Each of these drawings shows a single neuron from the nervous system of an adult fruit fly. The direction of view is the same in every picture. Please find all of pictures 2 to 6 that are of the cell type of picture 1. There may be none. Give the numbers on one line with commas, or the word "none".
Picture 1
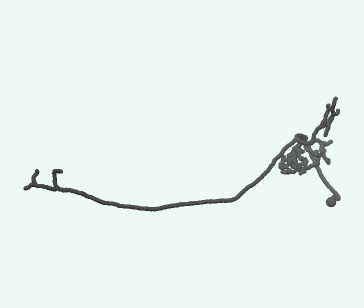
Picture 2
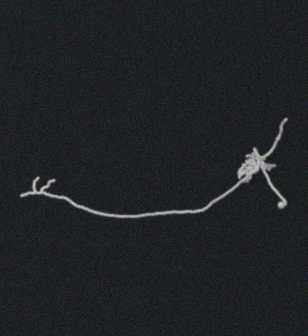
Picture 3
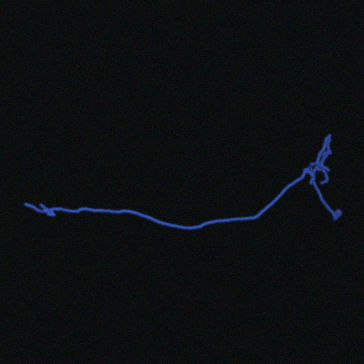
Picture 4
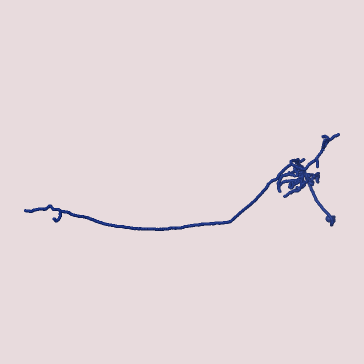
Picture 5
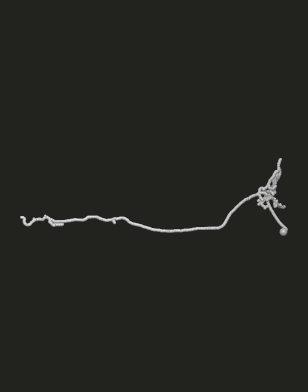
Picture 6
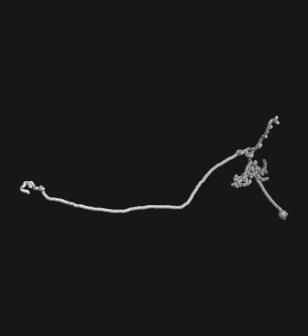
2, 4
